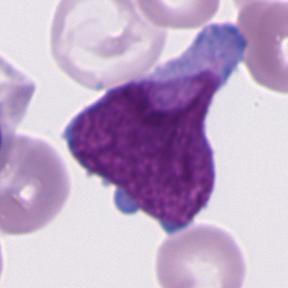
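Myeloblast, the cell in the middle of this stained blood smear. It's roughly triangular, with a tail of cytoplasm heading toward the upper right. A broad, roughly triangular nucleus fills most of it, leaving scant pale blue cytoplasm, mostly in that tail. Small pale blue blebs bulge from the lower border.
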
